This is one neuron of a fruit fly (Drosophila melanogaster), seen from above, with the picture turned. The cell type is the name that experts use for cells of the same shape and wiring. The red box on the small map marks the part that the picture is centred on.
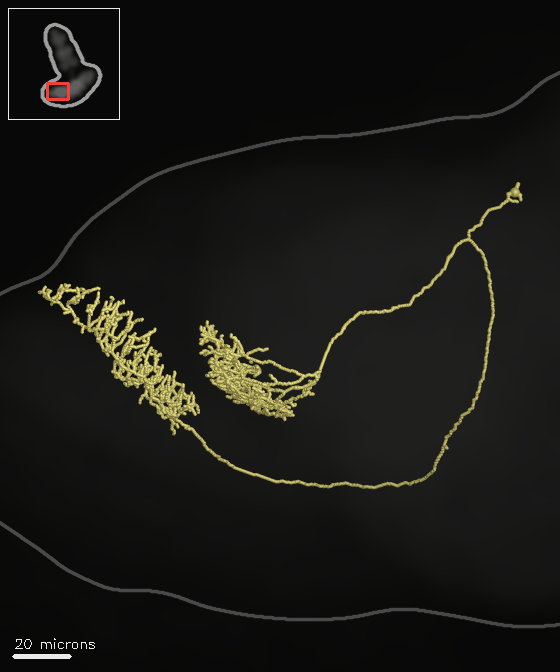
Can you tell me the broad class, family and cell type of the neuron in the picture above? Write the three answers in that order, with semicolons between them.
optic-lobe intrinsic neuron; MeLo; MeLo13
